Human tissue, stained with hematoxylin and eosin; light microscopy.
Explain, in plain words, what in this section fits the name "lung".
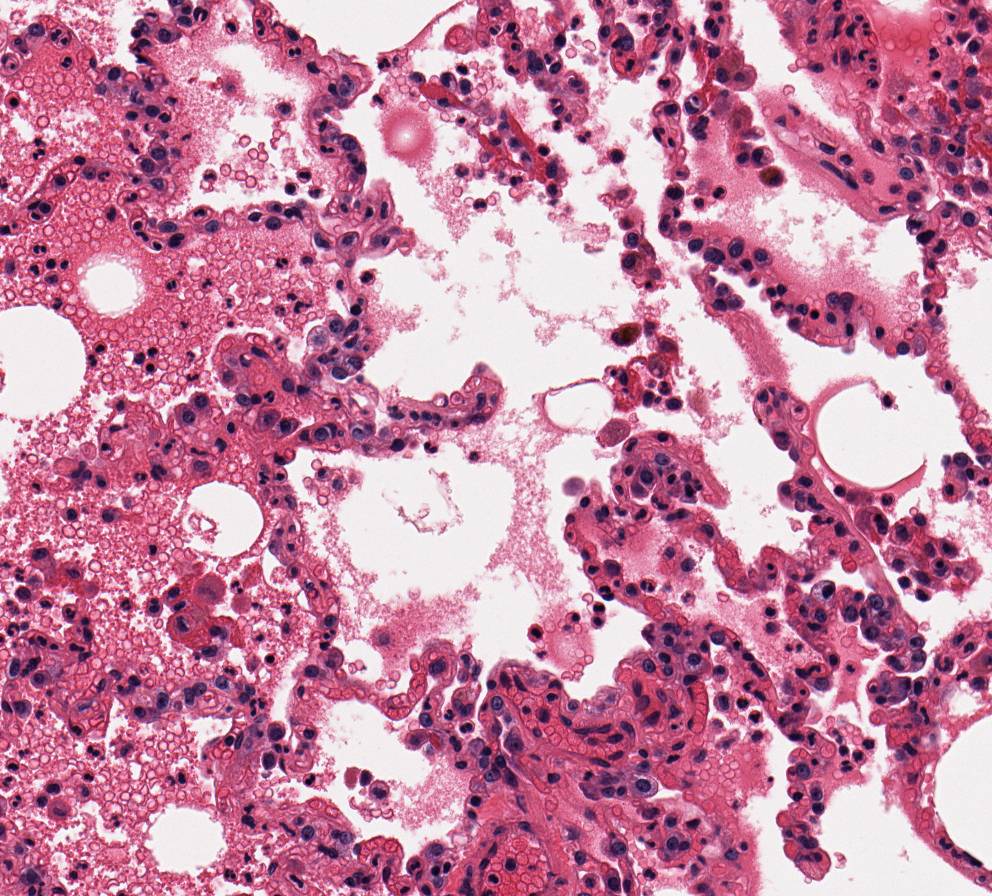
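This section is lung.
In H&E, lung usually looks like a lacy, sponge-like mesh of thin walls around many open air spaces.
Fitting this, thin branching walls divide the field into many irregular air spaces. Less fitting, pale pink, finely granular fluid fills many spaces in the centre and upper right.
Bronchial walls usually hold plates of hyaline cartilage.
No cartilage, glands or muscle bundles appear here. Capillaries in the thicker walls at lower centre are crowded with red blood cells.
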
